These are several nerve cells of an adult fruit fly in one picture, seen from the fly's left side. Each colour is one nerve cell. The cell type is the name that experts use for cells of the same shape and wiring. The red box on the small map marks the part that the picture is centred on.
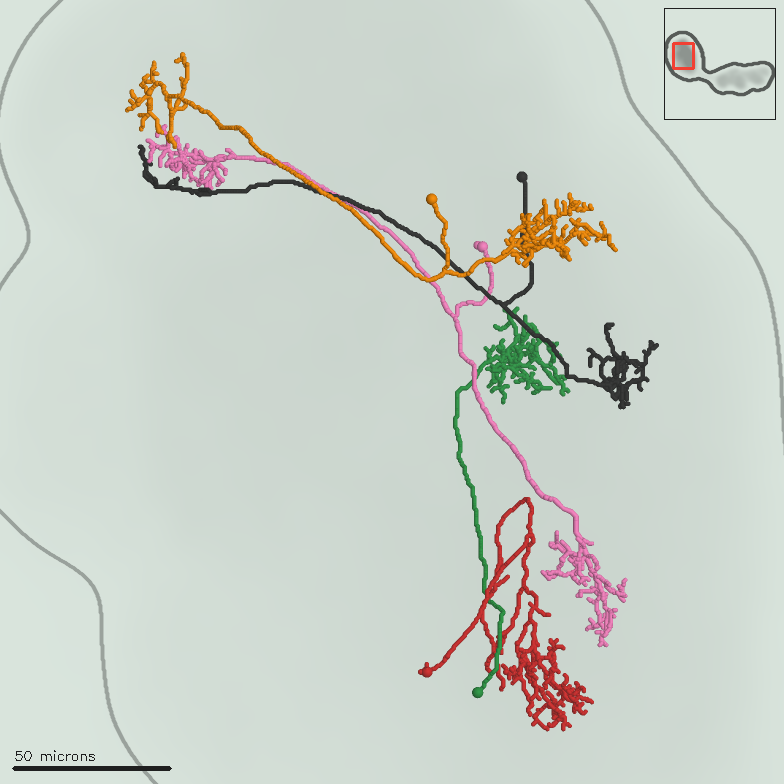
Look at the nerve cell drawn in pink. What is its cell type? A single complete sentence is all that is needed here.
Among cell types, the one for this neuron is LC10d.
